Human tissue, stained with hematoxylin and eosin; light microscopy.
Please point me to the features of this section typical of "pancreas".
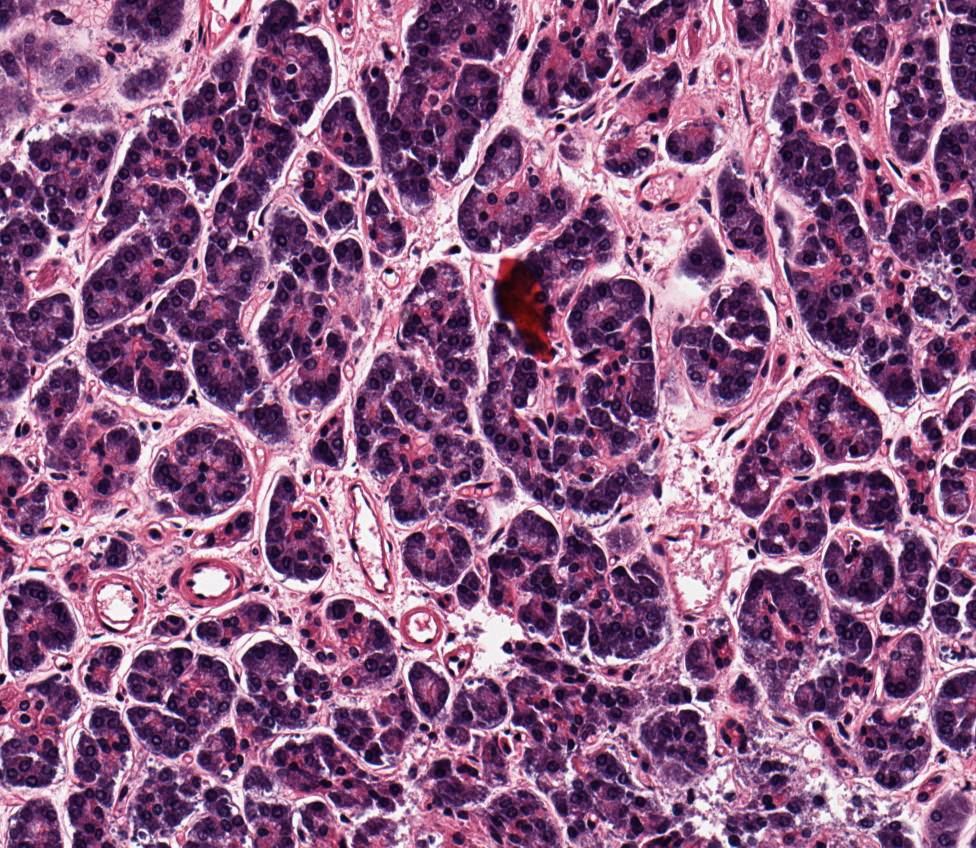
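Acini first: the clusters are made of small acini, their cells crowded around tiny central lumina, which sits well with the pancreas.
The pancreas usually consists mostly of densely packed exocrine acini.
The dense, dark purple, granular acinar cytoplasm fits as well.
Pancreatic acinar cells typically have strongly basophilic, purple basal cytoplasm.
Across the field, the many small rounded clusters, parted by thin pink strands of stroma, need a second look.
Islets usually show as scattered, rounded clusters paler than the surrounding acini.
These clusters are dark and acinar instead.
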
